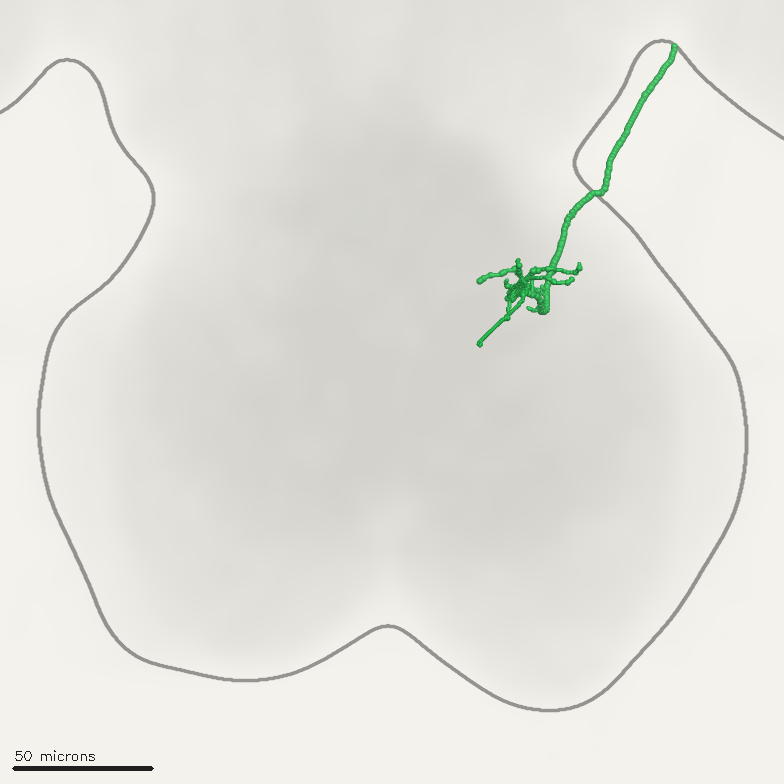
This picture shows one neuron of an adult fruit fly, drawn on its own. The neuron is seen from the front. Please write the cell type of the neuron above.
SApp08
